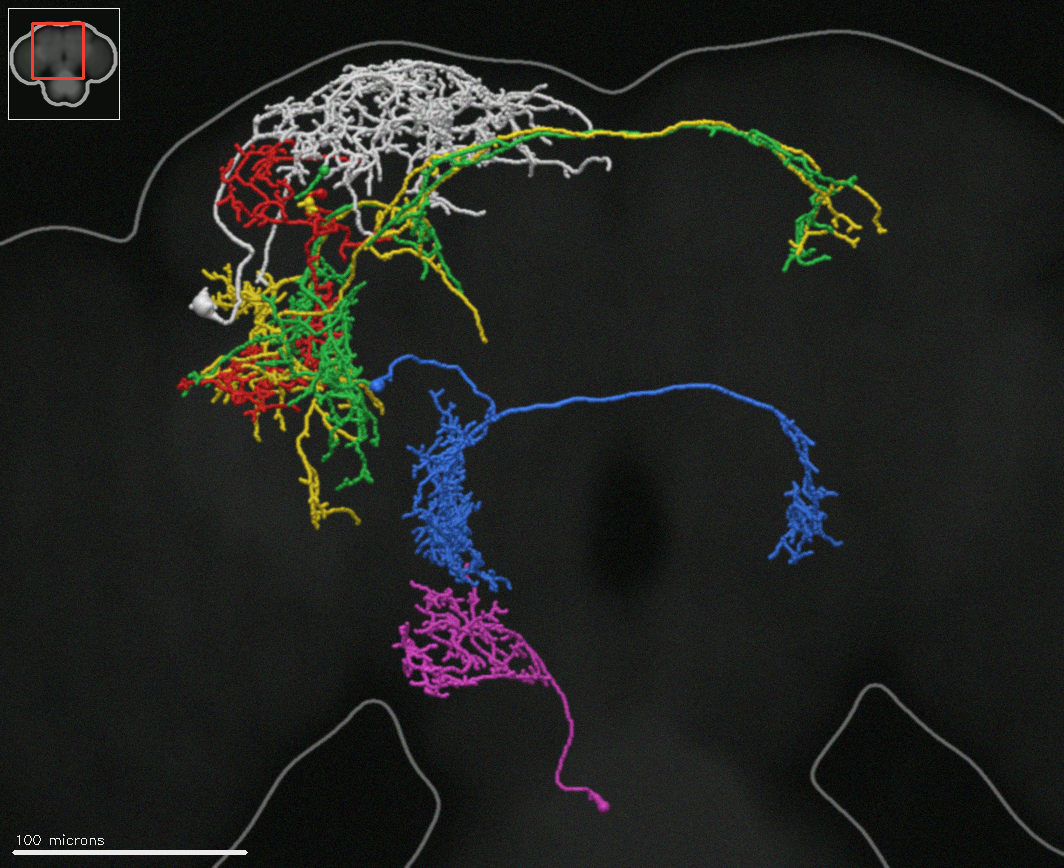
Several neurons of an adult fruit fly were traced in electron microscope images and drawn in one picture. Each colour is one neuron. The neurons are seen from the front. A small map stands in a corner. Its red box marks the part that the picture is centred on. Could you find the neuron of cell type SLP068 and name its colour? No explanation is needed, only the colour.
white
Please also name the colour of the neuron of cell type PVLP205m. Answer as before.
yellow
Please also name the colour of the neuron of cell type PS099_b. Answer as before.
blue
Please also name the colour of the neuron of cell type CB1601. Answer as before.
magenta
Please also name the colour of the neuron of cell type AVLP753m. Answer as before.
green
